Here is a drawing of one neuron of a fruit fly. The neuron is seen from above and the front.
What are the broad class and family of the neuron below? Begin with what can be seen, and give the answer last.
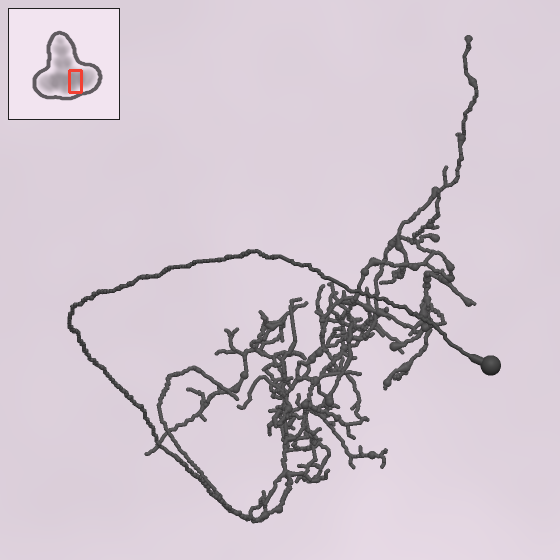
Dozens of branch ends can be seen. As drawn here it is about as wide as it is tall. Its broad class is central-brain intrinsic neuron. The family is hemilineage WEDd1.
